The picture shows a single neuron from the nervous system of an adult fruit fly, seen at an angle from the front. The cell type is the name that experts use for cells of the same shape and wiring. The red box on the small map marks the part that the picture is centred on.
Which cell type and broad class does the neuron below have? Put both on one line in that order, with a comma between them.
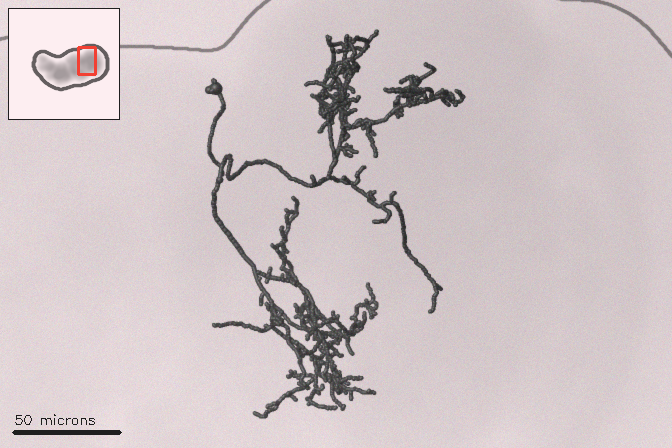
SIP086, central-brain intrinsic neuron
